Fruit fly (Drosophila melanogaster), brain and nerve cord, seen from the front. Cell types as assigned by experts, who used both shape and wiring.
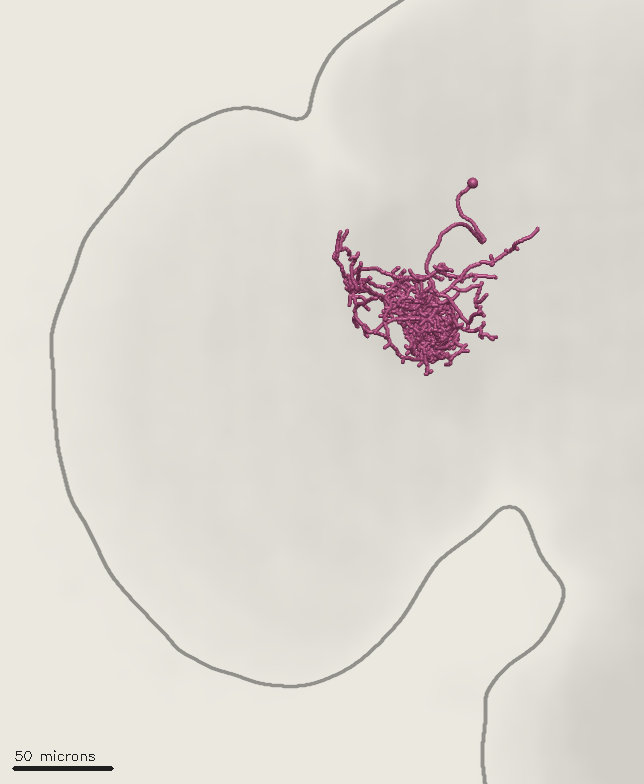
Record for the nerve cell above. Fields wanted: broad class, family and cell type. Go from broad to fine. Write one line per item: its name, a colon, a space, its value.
broad class: central-brain intrinsic neuron
family: hemilineage VLPp&l1_anterior
cell type: PVLP097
